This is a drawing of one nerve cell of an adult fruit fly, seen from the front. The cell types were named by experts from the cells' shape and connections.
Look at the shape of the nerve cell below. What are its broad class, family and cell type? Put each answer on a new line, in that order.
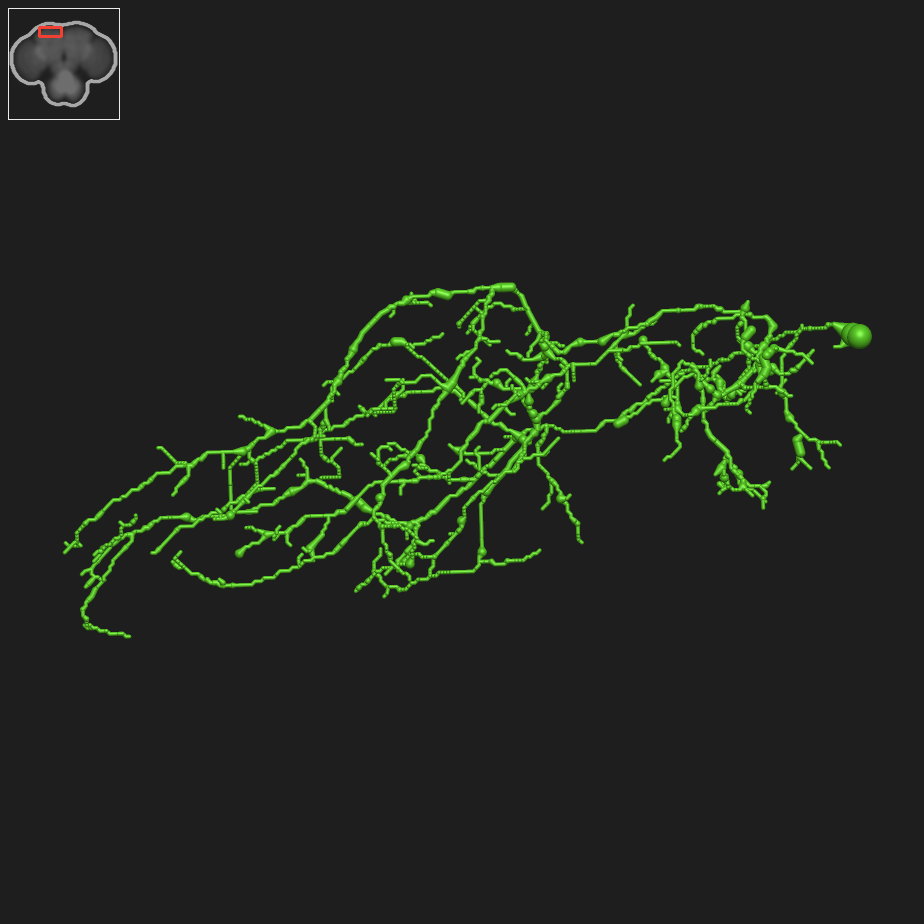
central-brain intrinsic neuron
hemilineage SLPpm3
CB2592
